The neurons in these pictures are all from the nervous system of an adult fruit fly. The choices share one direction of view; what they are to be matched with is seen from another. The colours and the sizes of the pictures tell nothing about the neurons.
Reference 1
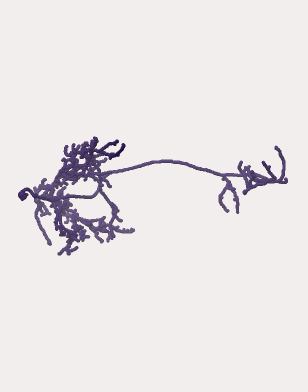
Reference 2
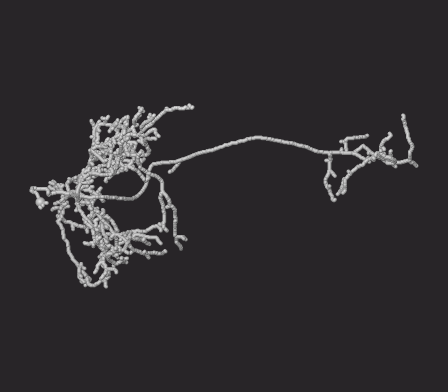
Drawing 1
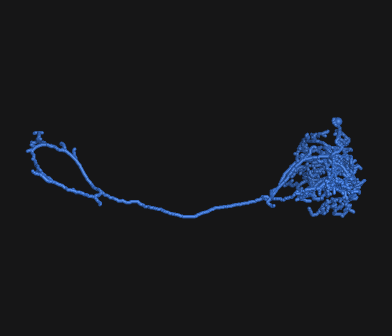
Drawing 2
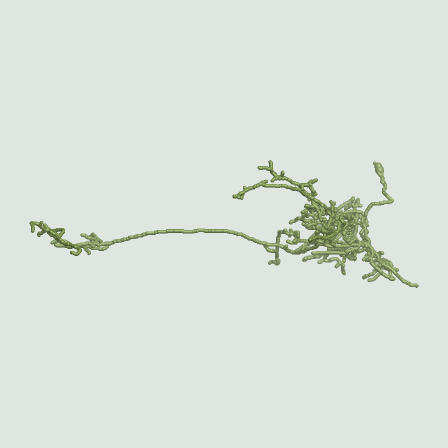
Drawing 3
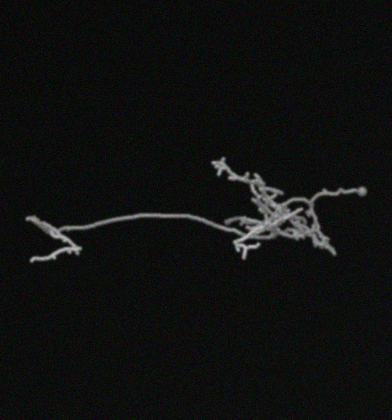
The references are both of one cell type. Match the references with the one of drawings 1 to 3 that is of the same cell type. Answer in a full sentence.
Drawing 2 is of the same cell type.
